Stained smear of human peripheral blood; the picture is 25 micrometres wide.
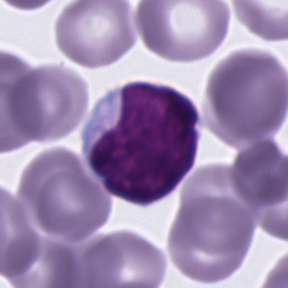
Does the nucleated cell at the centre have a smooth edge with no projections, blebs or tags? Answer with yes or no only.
Yes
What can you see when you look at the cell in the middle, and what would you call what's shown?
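Look first at the chromatin: it is dark purple and coarsely clumped. The cytoplasm is pale blue, with no granules and no vacuoles in it. You are looking at a typical lymphocyte.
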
